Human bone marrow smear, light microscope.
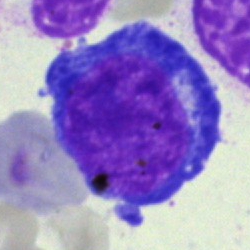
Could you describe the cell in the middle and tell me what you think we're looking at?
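Quick look at this one: roughly round, the edge slightly irregular, with a small rounded bulge at the bottom. The chromatin's purple, in a fine mottled pattern rather than dense dark clumps. No pink or purple granules in the cytoplasm. A few small black dots lie over the nucleus, the biggest at its lower left. It's a proerythroblast.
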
